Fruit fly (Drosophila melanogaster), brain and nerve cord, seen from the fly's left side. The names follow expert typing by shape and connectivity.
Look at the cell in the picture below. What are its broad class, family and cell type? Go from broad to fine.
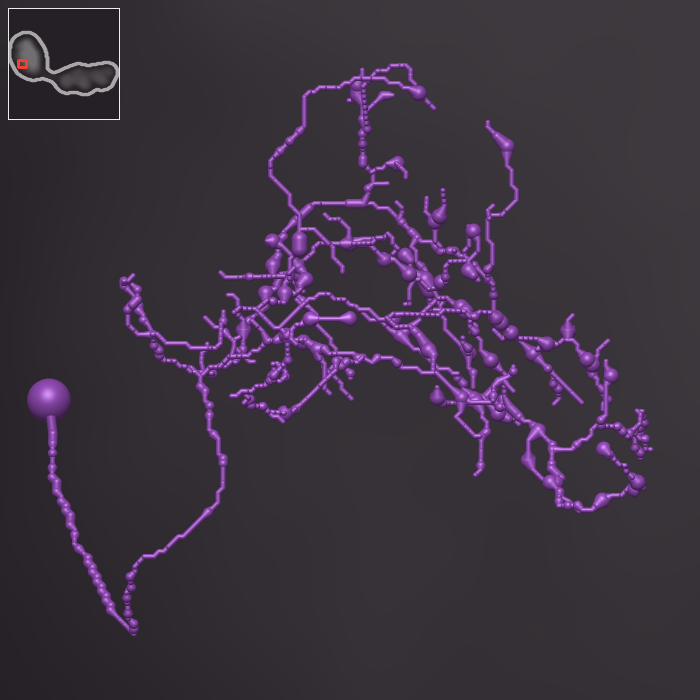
central-brain intrinsic neuron; hemilineage TRdm; GNG352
